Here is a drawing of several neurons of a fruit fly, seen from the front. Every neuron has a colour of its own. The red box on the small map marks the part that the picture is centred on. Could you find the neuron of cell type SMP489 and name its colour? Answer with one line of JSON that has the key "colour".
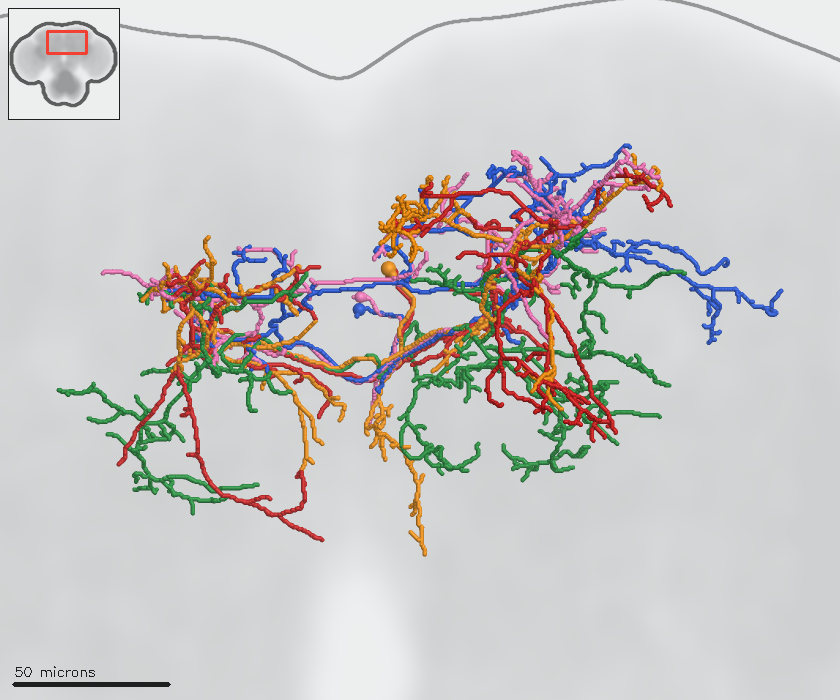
{"colour": "red"}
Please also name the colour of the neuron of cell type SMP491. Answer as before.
{"colour": "blue"}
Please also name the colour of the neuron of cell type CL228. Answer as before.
{"colour": "pink"}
